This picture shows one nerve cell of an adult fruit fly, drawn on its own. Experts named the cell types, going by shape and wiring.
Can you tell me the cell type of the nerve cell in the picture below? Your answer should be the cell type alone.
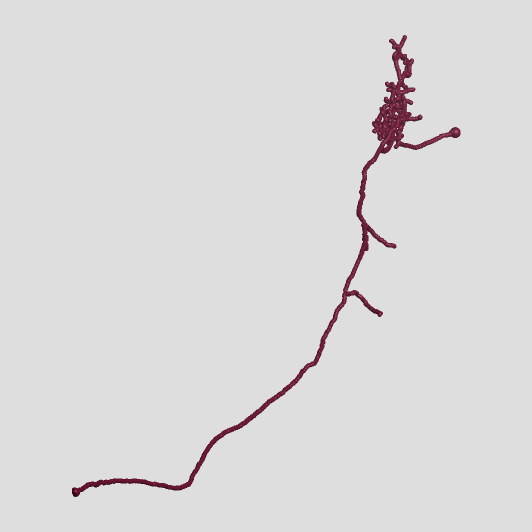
AN10B039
